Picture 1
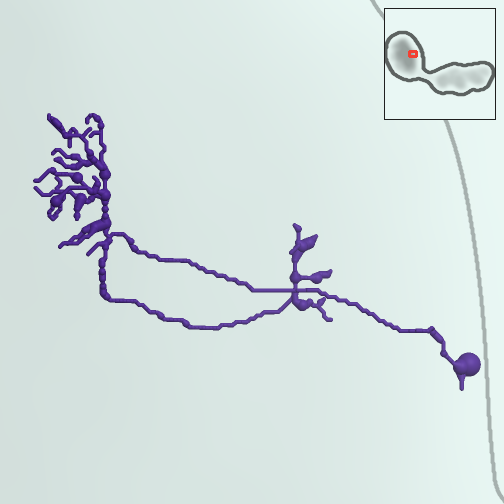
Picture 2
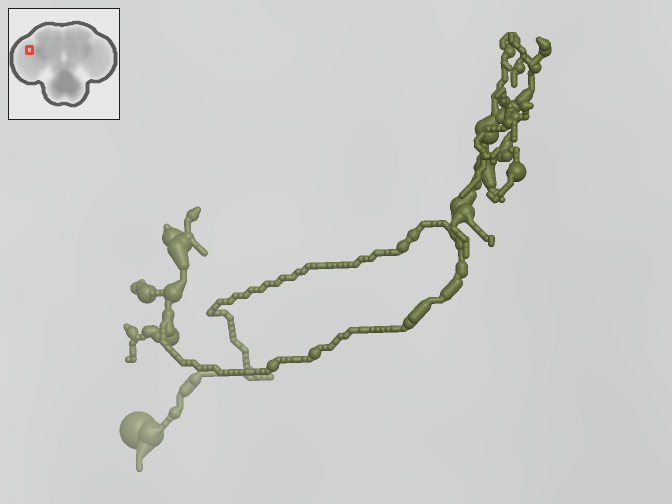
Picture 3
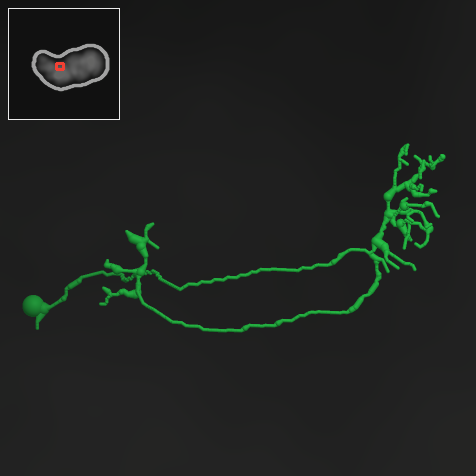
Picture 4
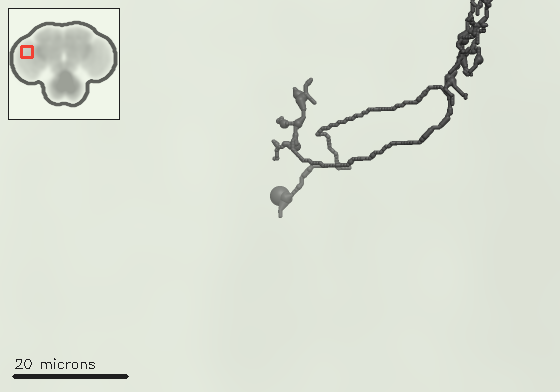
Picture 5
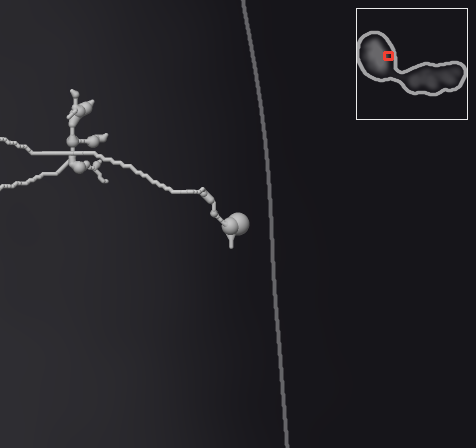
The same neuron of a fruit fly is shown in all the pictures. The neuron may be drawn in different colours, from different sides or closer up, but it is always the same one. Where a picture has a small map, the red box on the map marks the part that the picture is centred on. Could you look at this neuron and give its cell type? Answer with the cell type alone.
T5a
